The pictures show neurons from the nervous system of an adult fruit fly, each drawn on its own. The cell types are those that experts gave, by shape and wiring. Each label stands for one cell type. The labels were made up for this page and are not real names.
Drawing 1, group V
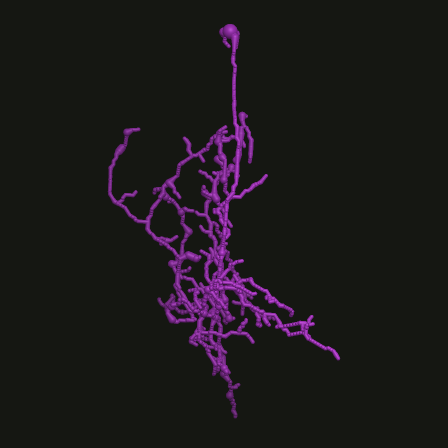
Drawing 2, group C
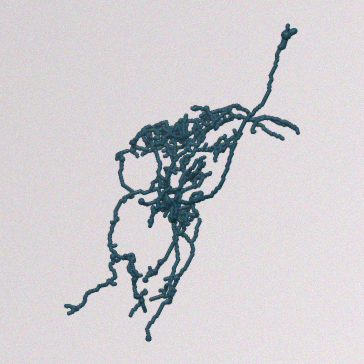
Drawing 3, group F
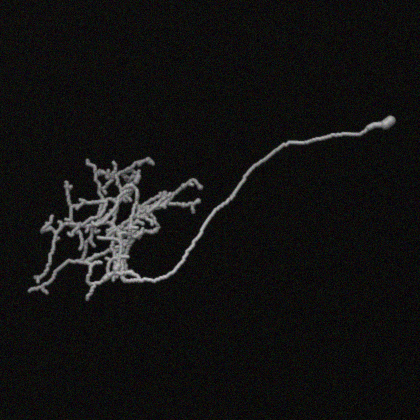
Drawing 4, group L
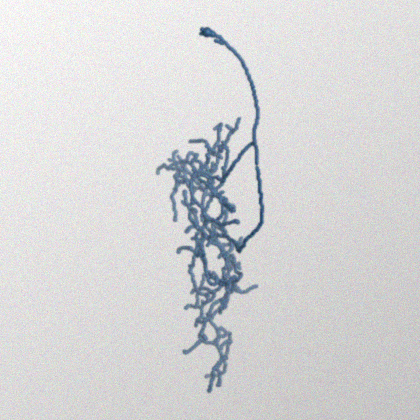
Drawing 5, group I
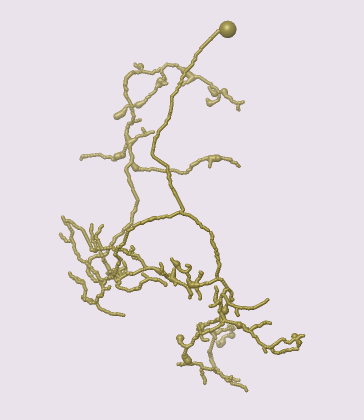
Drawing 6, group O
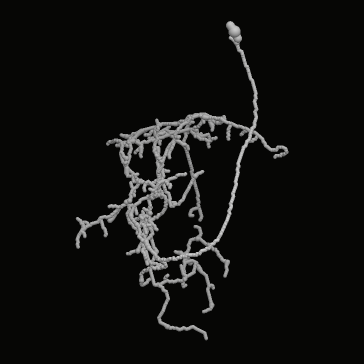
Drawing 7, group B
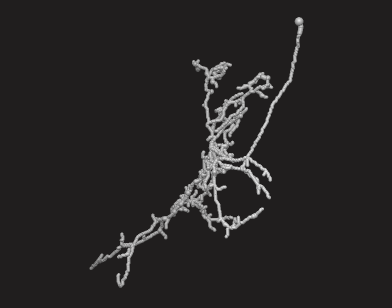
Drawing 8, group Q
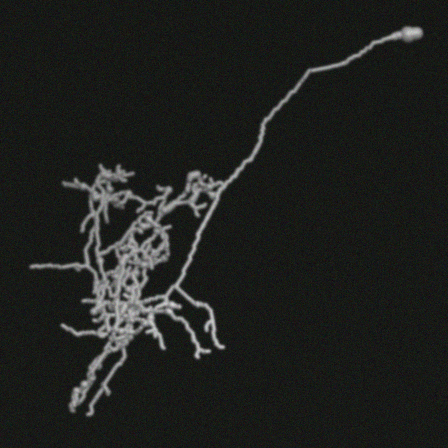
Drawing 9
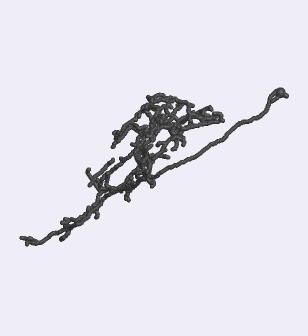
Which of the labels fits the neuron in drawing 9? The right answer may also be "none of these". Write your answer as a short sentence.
It belongs to group L.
